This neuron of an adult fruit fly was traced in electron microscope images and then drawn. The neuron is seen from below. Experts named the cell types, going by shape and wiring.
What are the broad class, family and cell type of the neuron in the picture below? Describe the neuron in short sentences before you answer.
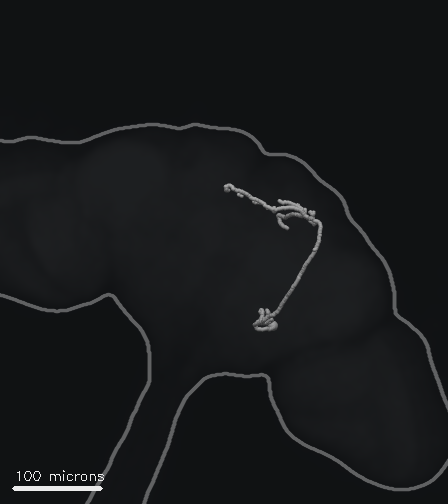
It is in the brain and does not reach the nerve cord. From top to bottom in the picture it spans about 170 microns. This is a central-brain intrinsic neuron. Its family is called class Kenyon Cell. The cell type is KCa'b'-m.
